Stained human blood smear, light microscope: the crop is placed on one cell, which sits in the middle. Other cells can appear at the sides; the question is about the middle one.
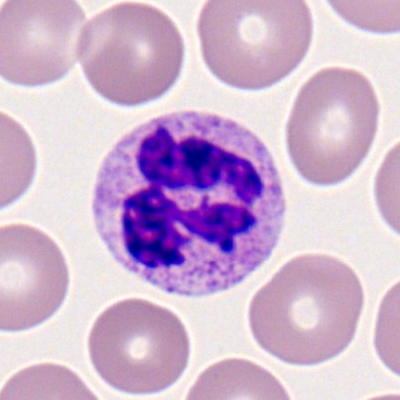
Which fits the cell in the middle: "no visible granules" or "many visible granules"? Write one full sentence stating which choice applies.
There is a large number of visible granules in the cell's cytoplasm.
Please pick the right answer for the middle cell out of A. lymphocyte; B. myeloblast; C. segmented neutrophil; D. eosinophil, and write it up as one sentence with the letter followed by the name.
In this crop the middle cell is a segmented neutrophil, so option C is the correct answer.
